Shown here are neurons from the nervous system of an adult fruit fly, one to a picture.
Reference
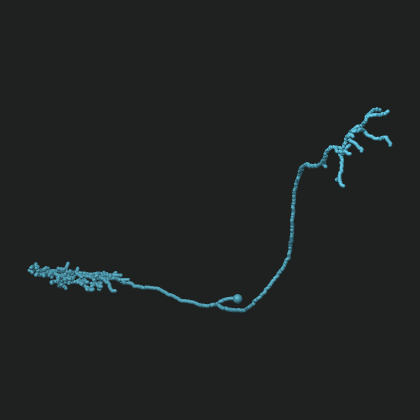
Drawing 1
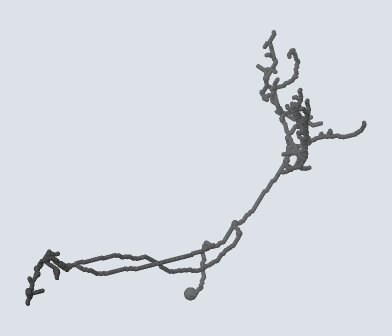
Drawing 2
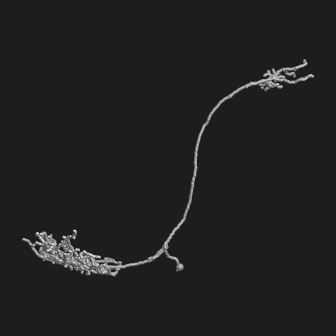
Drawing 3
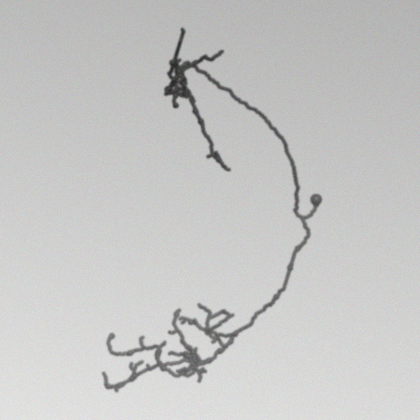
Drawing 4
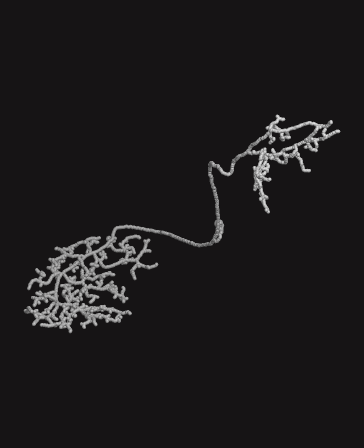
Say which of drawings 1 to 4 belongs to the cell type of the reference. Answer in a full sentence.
Drawing 3 shows a neuron of the same cell type.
